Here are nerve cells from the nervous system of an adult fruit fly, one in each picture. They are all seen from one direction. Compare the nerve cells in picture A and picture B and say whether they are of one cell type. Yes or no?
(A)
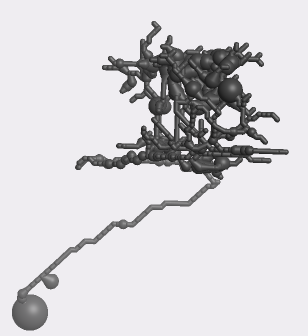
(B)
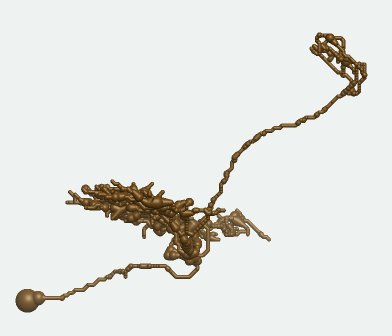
no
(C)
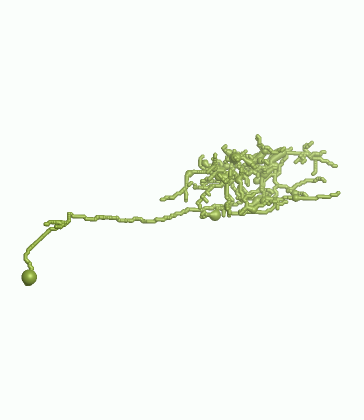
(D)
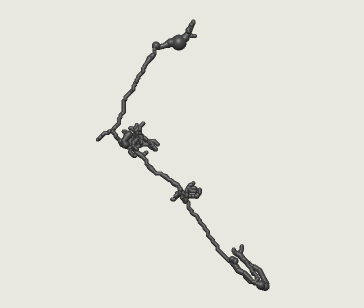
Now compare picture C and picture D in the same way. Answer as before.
no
